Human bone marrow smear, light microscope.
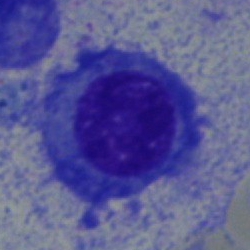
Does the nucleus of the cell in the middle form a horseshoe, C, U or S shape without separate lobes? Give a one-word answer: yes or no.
No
